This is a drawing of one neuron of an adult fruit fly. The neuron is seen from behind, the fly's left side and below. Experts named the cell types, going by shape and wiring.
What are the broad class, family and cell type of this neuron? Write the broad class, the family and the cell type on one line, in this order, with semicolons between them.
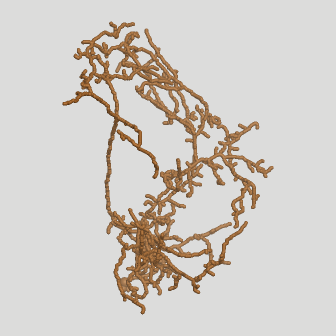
central-brain intrinsic neuron; hemilineage VLPa1_medial; aSP10A_a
